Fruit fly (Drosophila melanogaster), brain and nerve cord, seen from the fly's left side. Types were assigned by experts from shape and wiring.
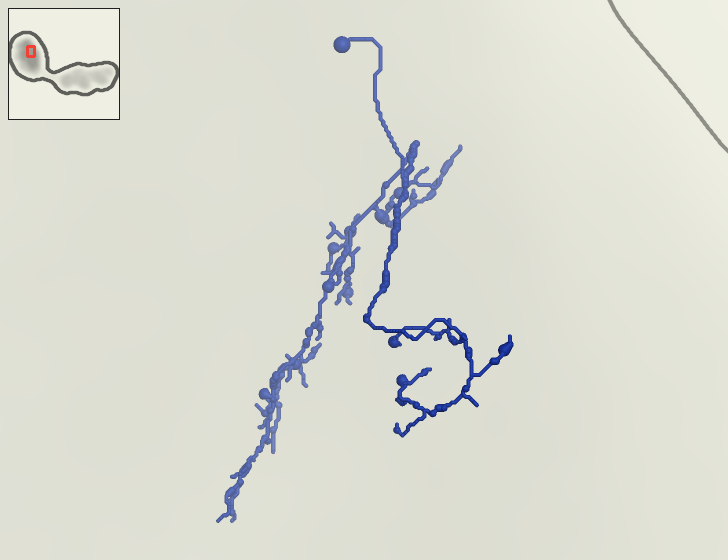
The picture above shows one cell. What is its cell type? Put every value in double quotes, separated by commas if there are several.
"MeLo5"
